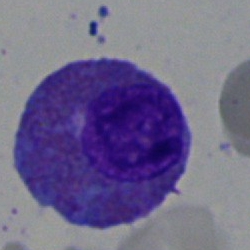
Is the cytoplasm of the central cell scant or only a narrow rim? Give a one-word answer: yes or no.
No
